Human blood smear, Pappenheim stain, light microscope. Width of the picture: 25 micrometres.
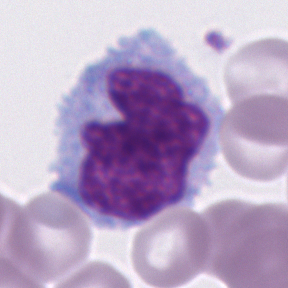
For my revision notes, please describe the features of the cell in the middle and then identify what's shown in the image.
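All round its edge, the cell is frayed into many fine, short projections. A deep notch cuts into the nucleus from its upper left side. The cytoplasm shows neither coarse granules nor clear vacuoles. This cell is a monocyte.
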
